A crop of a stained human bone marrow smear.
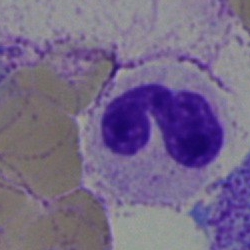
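Band neutrophil. Look first at the nucleus: it is a curved band, bent into a U that opens downward. Plenty of cytoplasm surrounds it on every side, pale lilac-grey in colour. Fine violet granules are scattered all through that cytoplasm.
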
